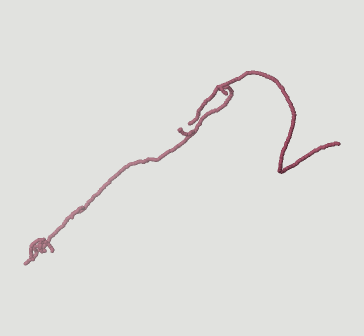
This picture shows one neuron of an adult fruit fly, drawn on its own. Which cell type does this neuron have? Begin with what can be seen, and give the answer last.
No cell body is drawn. There are a dozen or fewer branch ends. This is a sensory neuron entering the brain. The cell type is HRN_VP4.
